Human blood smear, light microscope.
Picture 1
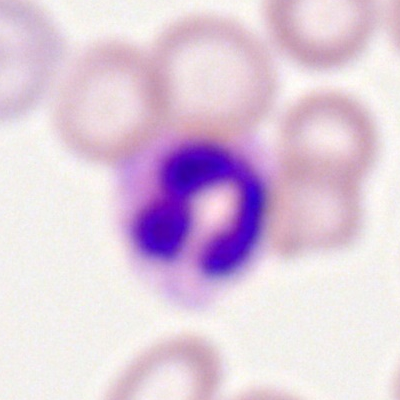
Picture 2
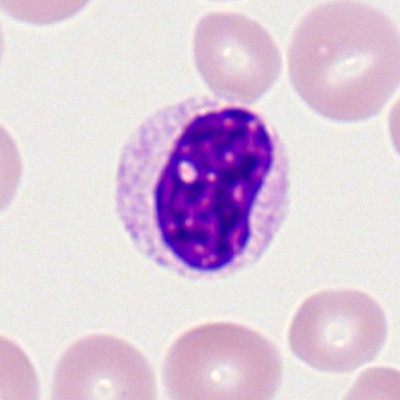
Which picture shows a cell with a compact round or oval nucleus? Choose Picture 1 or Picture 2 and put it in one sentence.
In picture 2 the nucleus of the cell is a compact round or oval mass, not a band.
